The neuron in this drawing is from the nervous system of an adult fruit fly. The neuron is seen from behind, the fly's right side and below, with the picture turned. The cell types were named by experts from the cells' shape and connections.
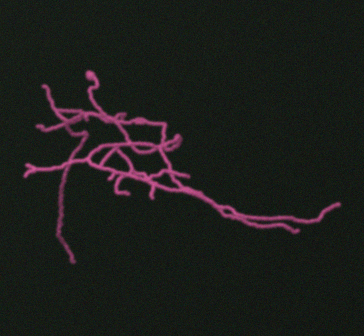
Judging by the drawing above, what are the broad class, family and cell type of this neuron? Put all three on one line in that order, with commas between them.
visual centrifugal neuron, LPT, LPT112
